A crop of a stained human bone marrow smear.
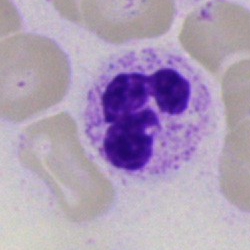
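Segmented neutrophil at centre. Outline round, smooth. Chromatin dense, dark purple, clumped. Cytoplasm plentiful, pale pinkish-lilac, with fine violet granules scattered throughout.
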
